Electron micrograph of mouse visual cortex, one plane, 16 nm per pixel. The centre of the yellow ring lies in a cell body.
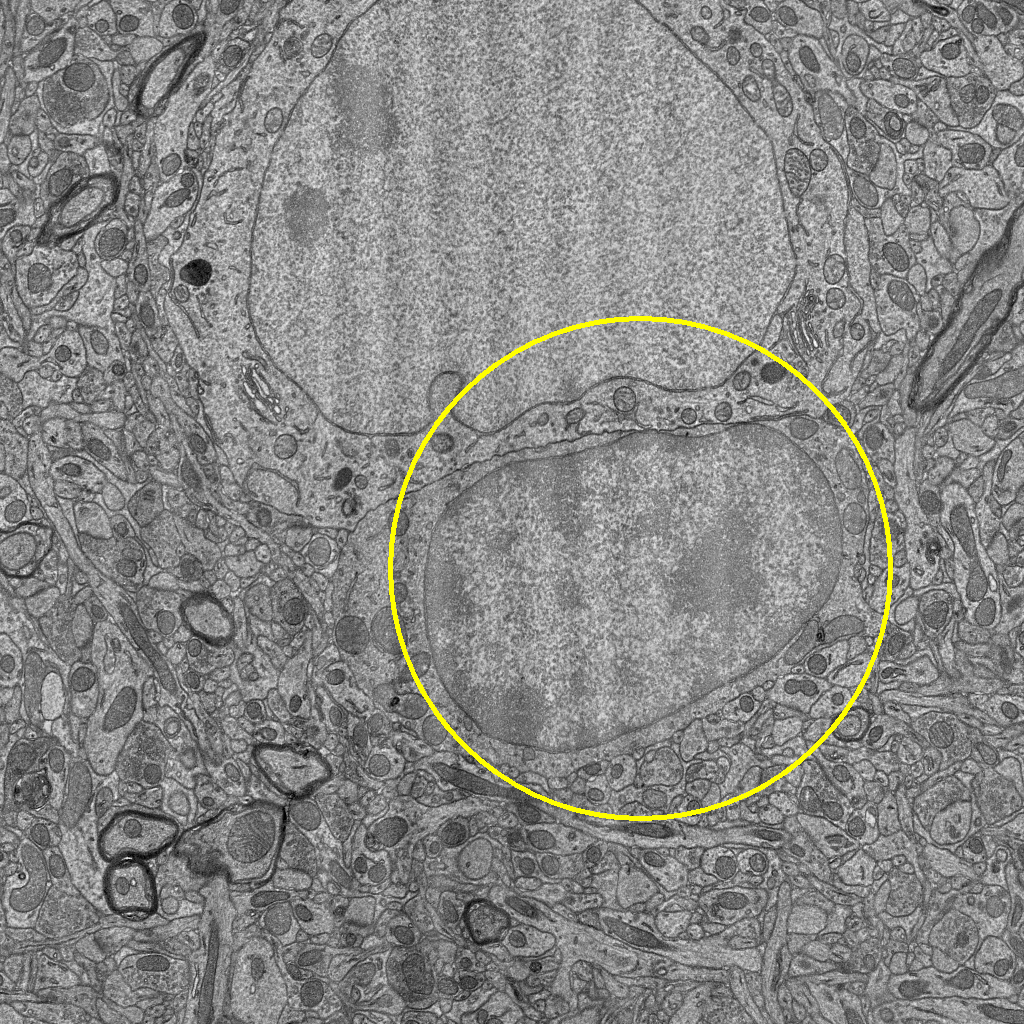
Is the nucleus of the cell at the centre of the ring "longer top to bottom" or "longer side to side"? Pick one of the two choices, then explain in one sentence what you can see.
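Longer side to side. The nucleus is a wide oval, longer from side to side than from top to bottom, and shows whole within the ring.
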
